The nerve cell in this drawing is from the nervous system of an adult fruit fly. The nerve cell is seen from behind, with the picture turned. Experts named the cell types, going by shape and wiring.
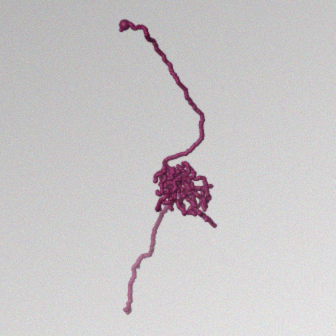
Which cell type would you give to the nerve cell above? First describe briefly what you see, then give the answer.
In this view it is more than twice as tall as it is wide. This is a central-brain intrinsic neuron. Its cell type is FC1B.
